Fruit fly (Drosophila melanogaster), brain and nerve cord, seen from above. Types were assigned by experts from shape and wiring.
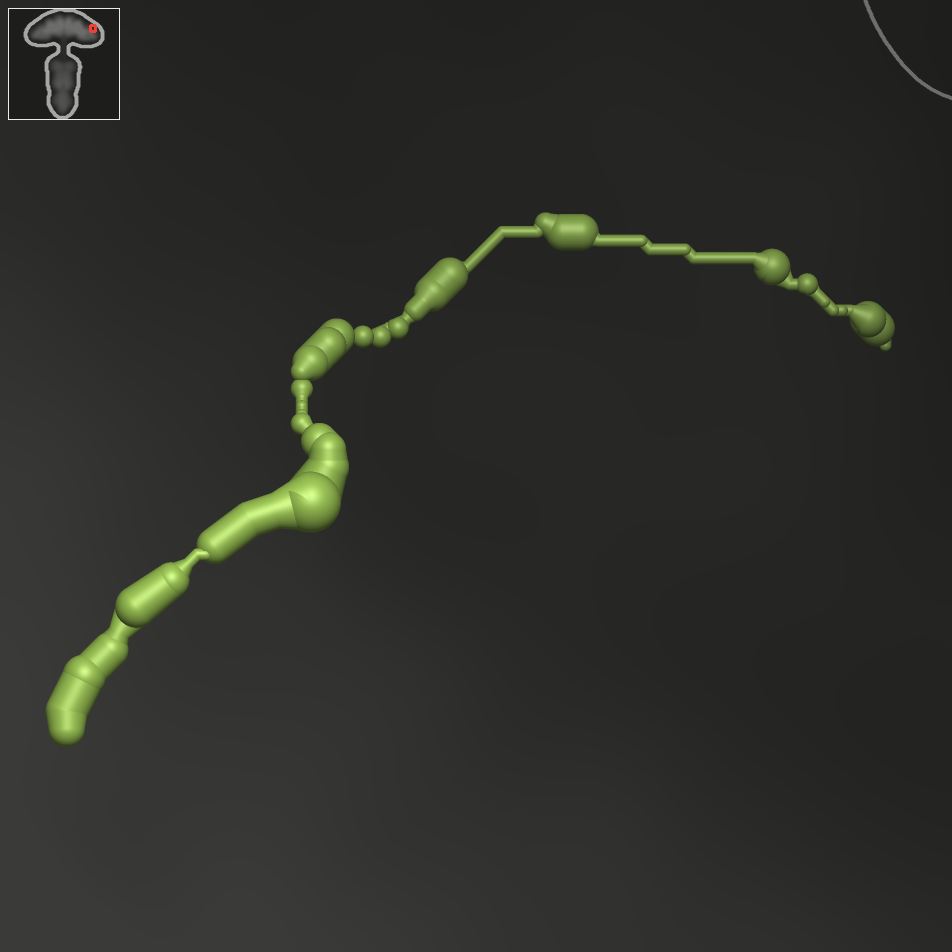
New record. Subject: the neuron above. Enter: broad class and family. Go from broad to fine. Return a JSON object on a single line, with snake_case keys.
{"broad_class": "photoreceptor or other optic-lobe sensory neuron", "family": "class visual"}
